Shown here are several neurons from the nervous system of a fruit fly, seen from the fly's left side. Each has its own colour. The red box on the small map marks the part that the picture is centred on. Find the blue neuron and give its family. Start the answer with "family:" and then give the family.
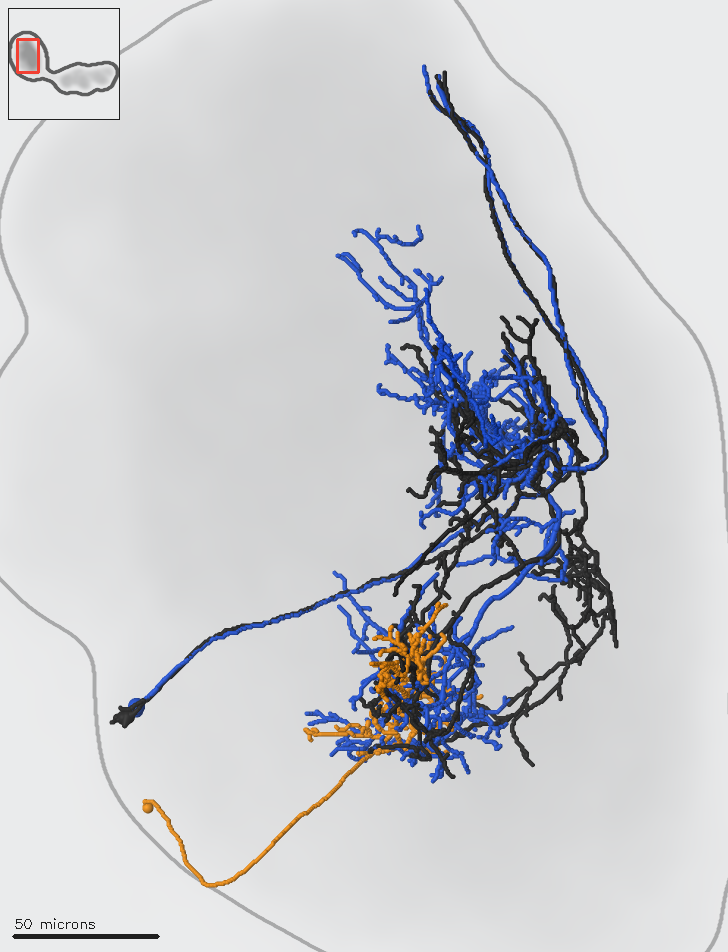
family: hemilineage LALv1_ventral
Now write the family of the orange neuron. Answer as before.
family: hemilineage MD3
